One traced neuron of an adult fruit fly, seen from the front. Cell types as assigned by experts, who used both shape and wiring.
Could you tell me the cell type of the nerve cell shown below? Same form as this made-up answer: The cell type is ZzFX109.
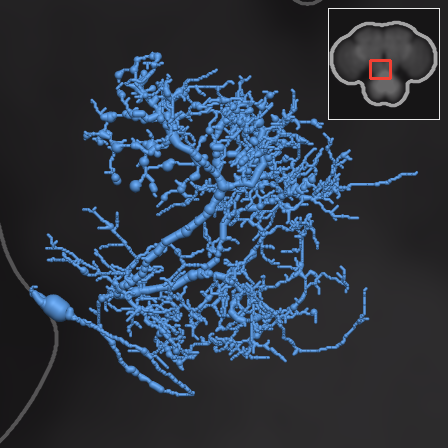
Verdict: The cell type is GNG551.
